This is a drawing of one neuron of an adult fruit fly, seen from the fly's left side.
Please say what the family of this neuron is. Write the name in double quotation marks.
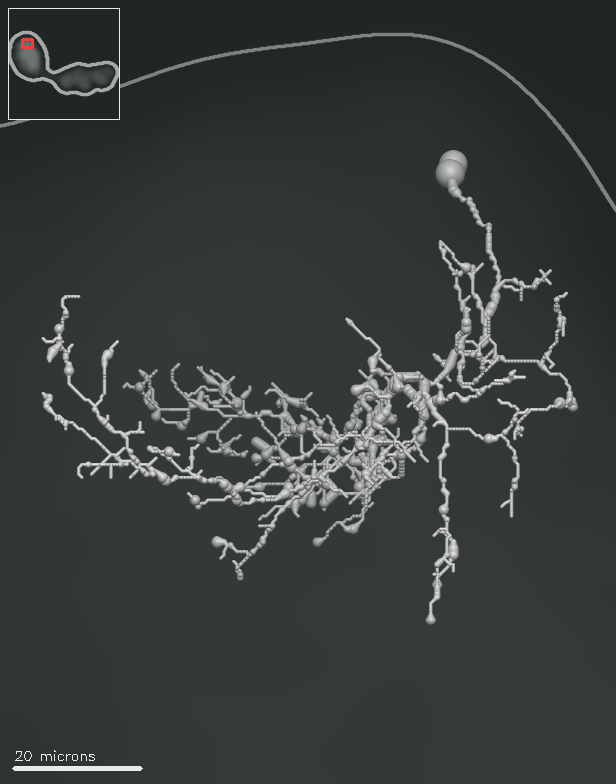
"hemilineage CLp1"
